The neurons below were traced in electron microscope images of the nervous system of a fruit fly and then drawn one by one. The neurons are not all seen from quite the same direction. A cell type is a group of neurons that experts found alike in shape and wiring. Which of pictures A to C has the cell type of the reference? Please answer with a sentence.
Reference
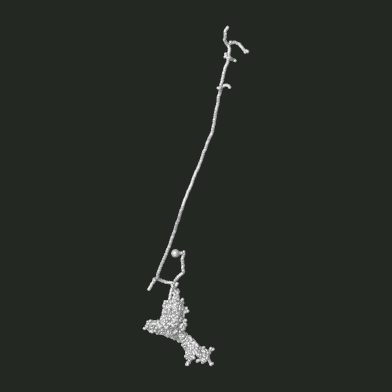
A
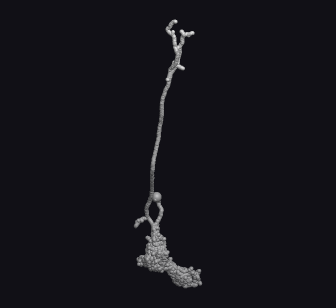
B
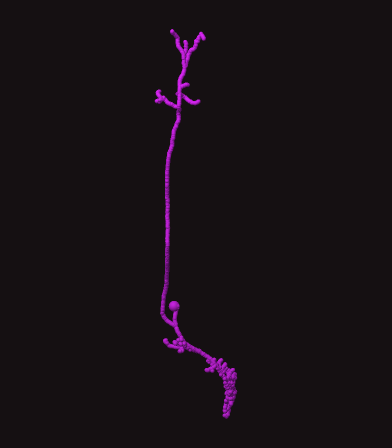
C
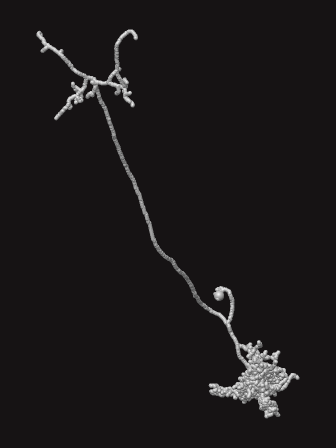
The neuron in picture A is of the same cell type.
